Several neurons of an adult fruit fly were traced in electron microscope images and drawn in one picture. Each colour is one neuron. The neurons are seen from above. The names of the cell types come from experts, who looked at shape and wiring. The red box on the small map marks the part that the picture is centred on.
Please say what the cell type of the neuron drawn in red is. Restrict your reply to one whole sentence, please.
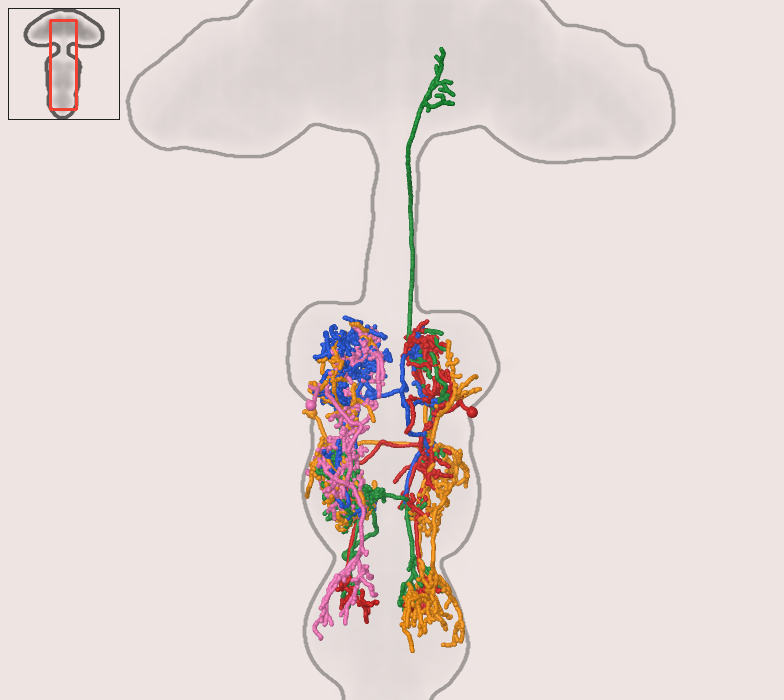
By type, the neuron is IN01A008.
